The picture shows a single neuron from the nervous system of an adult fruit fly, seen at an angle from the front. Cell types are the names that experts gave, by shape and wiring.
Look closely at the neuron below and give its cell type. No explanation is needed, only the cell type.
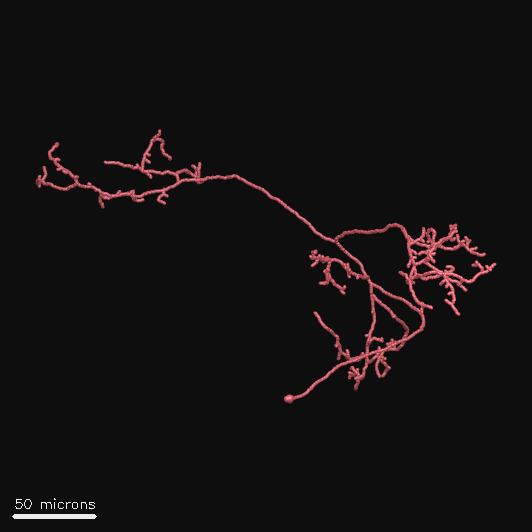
AVLP462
